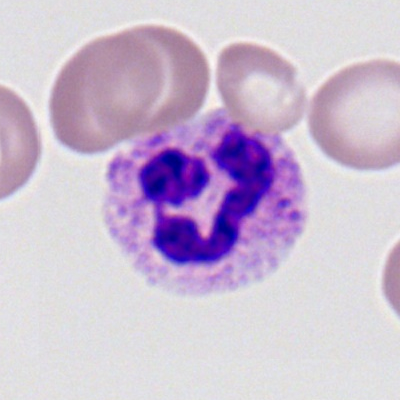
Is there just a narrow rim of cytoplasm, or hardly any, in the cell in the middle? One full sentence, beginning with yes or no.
No, the nucleus does not fill most of the cell; the cytoplasm is plentiful.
